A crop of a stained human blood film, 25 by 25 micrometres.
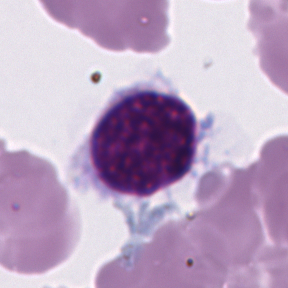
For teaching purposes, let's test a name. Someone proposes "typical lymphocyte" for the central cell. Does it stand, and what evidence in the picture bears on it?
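The pale greyish blue cytoplasm goes with hairy cell.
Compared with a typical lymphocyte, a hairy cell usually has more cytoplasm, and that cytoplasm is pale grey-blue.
The absence of granules in the cytoplasm fits both names.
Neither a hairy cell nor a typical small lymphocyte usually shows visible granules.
The edge is ragged with fine hair-like projections, and a long cytoplasmic strand trails downward from the bottom. Typical lymphocyte does not fit; this is a hairy cell.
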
